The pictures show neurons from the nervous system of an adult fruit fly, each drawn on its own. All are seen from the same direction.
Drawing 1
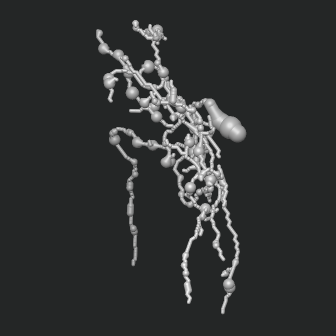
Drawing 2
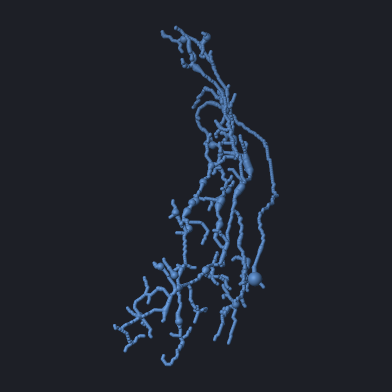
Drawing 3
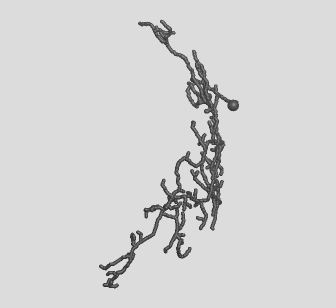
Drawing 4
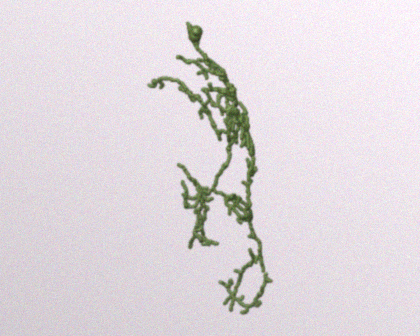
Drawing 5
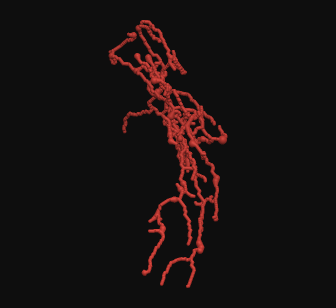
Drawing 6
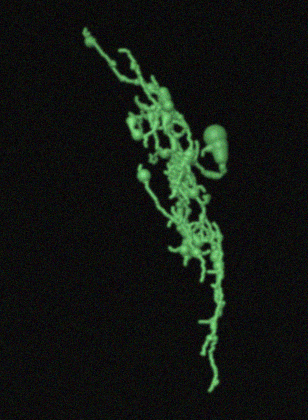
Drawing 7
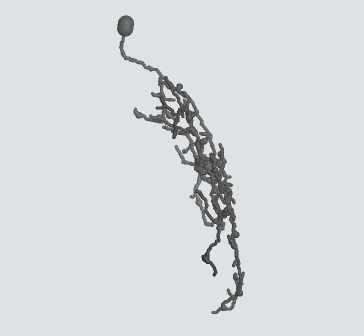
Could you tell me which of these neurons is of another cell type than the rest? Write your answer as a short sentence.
Drawing 4 shows a neuron of another cell type.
